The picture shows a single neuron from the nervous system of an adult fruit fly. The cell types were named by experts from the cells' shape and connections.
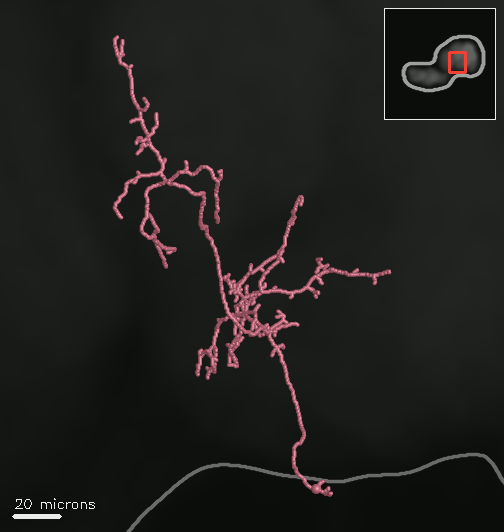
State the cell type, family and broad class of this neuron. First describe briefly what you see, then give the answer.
From top to bottom in the picture it spans about 200 microns. Dozens of branch ends can be seen. The cell type is GNG382. Its family is hemilineage LB3. This is a central-brain intrinsic neuron.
